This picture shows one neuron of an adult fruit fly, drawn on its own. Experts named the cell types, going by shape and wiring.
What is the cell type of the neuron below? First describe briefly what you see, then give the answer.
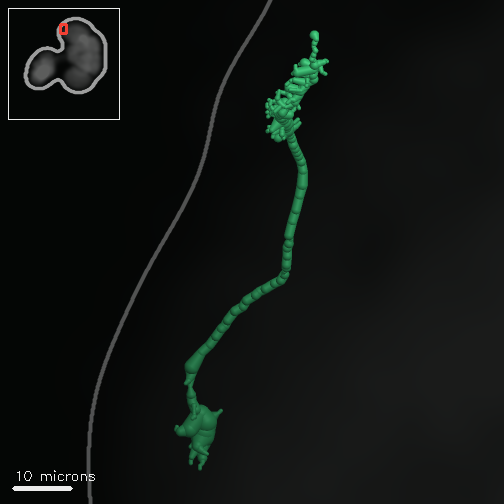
From top to bottom in the picture it spans about 80 microns. As drawn here it is more than twice as tall as it is wide. Its broad class is optic-lobe intrinsic neuron. It is of cell type L2.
